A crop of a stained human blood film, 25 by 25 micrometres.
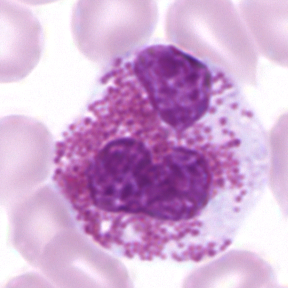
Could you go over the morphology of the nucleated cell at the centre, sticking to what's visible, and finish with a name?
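Roughly round in outline, the cell has one nuclear lobe set apart at the top, above the rest of the nucleus. Its granules are of fairly even size, and between them the cytoplasm is pale and nearly colourless, most visibly on the right side. The cell is an eosinophil.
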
